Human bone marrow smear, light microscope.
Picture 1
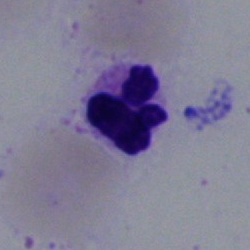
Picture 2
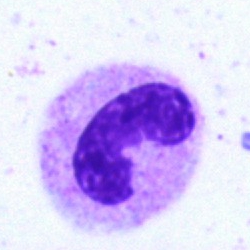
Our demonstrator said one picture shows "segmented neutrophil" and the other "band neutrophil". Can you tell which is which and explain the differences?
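Picture 1: segmented neutrophil. Picture 2: band neutrophil. Picture 2 nucleus: curved into a kidney or C shape, concave side toward the lower right.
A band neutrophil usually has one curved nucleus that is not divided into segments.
Picture 1 chromatin: dense, very dark purple throughout the nucleus. Picture 2 chromatin: dense and clumped. Picture 1 cytoplasm: pale pinkish-lilac, lying mostly on the upper-left side of the nucleus. Picture 2 cytoplasm: holds fine pinkish-purple granules. Picture 1 outline: faint, roughly round.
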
